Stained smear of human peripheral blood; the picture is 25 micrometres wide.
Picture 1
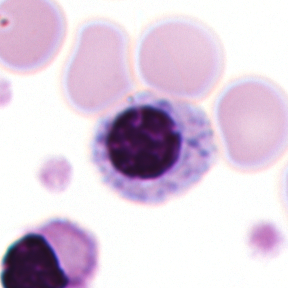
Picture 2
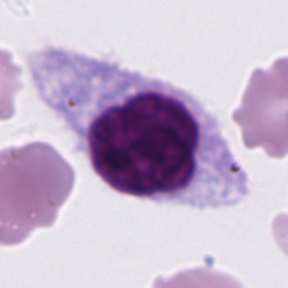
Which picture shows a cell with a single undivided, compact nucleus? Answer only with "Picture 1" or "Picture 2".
Picture 1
